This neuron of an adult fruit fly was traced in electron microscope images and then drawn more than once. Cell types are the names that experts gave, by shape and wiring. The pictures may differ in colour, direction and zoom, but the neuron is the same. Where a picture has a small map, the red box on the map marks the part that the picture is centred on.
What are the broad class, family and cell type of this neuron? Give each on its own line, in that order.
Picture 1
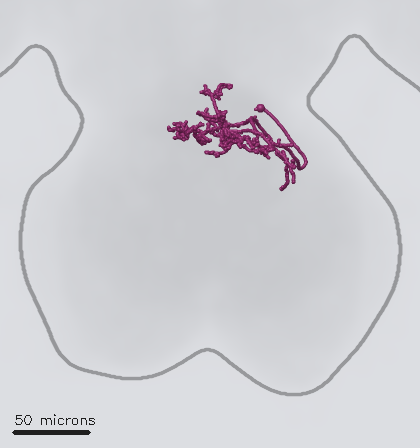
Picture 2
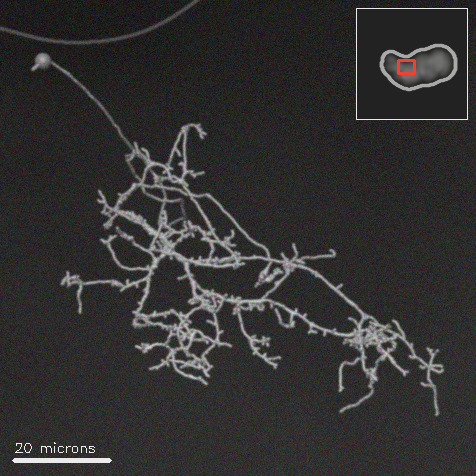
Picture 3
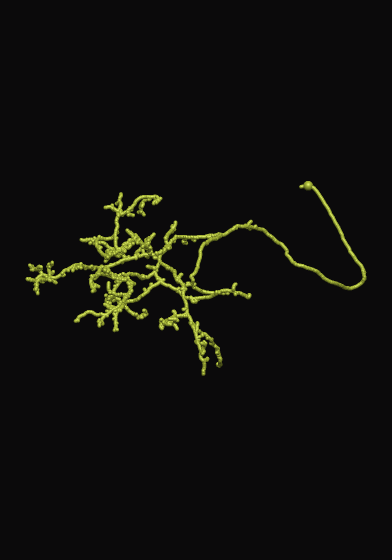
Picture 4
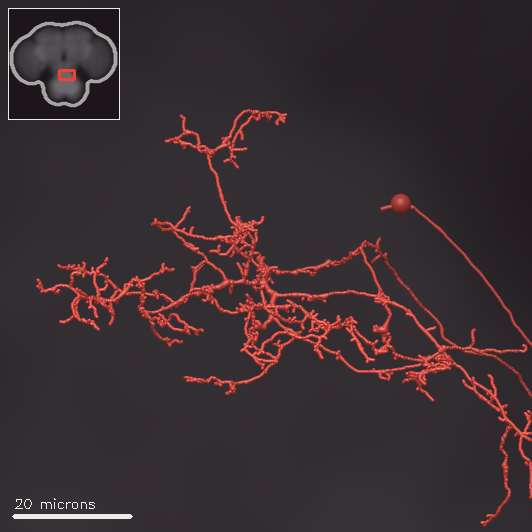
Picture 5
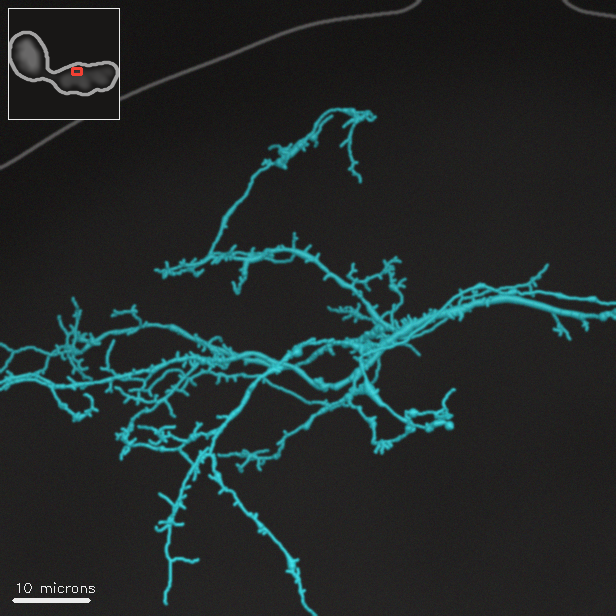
nerve-cord intrinsic neuron
hemilineage 11B
IN11B014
